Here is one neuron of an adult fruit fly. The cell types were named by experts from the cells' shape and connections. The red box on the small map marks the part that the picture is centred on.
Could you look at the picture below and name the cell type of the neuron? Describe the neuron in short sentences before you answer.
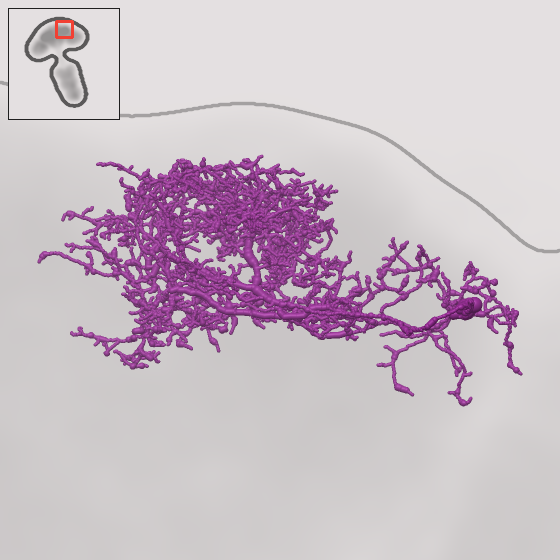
It is in the brain and does not reach the nerve cord. More than a hundred branch ends can be seen. This is a central-brain intrinsic neuron. Its cell type is LHCENT6.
